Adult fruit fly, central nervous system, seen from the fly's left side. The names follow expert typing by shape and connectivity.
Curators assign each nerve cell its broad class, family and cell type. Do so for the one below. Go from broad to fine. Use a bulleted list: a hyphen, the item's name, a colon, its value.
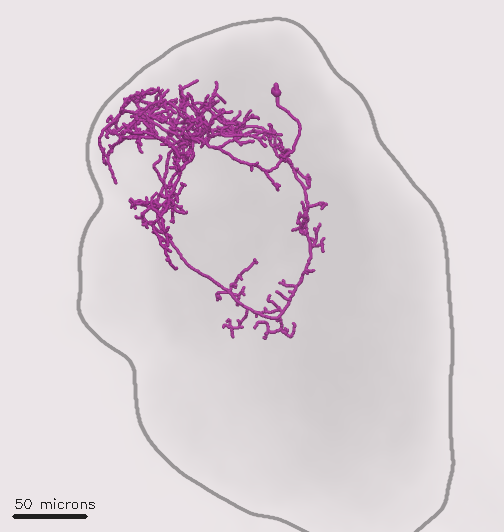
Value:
- broad class: central-brain intrinsic neuron
- family: hemilineage SMPpm1
- cell type: SMP456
